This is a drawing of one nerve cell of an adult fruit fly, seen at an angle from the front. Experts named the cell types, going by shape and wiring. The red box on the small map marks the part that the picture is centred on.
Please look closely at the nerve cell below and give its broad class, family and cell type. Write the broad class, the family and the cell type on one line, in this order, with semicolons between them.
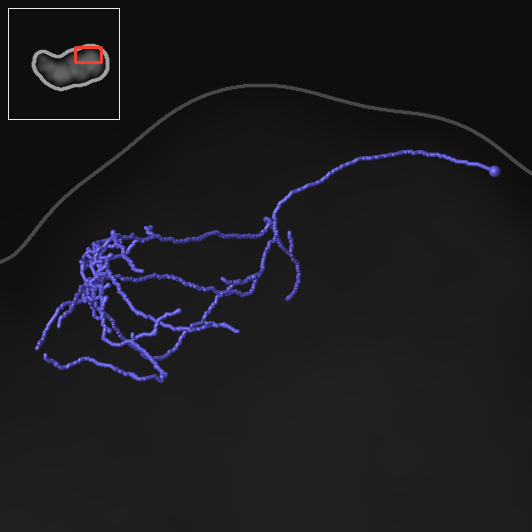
central-brain intrinsic neuron; hemilineage SLPpl1; CB4091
